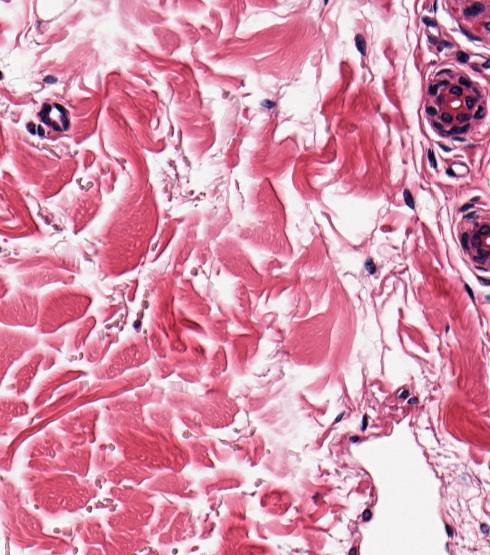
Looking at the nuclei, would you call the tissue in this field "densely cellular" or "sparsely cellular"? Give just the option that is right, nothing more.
Sparsely cellular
